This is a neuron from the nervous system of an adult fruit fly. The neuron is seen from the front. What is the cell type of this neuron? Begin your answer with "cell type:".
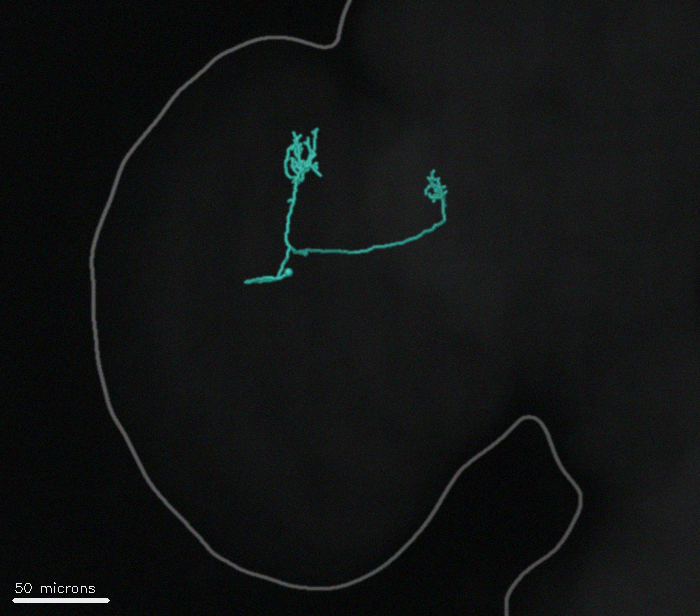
cell type: Tm33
